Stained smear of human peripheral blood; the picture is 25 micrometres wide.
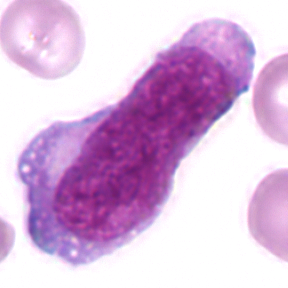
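Atypical promyelocyte, the cell in the middle of this blood smear. Its elongated nucleus seems to fill most of the cell. The chromatin looks fine and lacy, and I find no coarse clumps in it. The cytoplasm is only a narrow rim, widest toward the lower-left end. At that same end the outline turns irregular, with small bulges.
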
